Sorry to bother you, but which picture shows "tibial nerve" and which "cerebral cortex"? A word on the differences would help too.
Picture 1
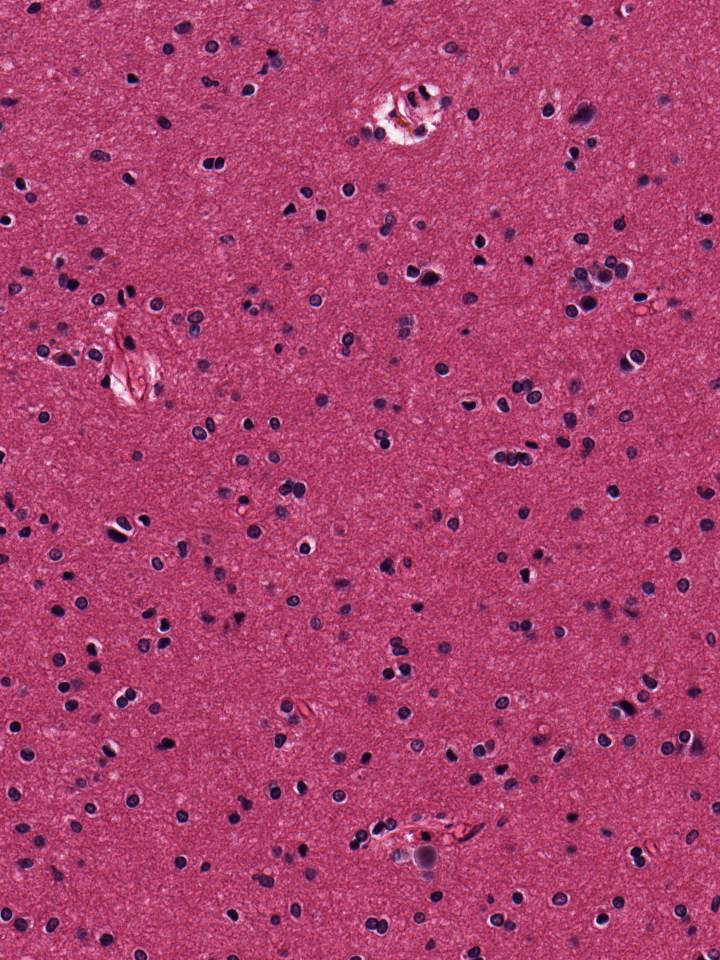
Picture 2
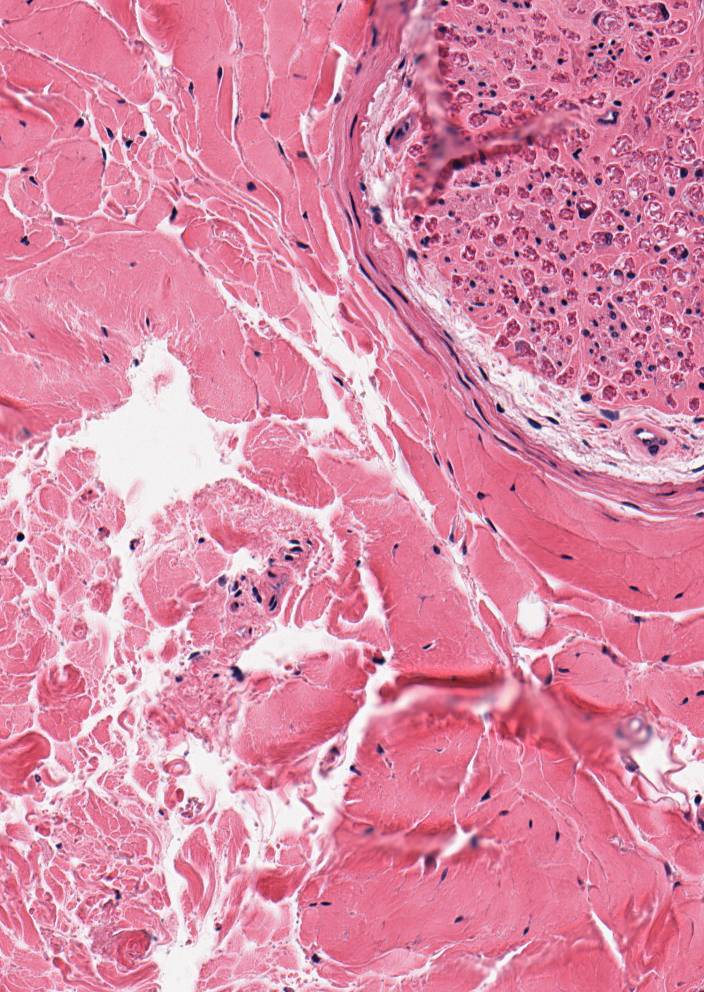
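That first one's cerebral cortex, and the second is tibial nerve. The cortex is a finely granular pink background with small, round, dark nuclei spread fairly evenly, some in twos or threes. Cell borders and cytoplasm mostly don't show, so the nuclei seem to sit right in the pink. The nerve is mostly pink fibre bundles running several ways, with sparse, dark, elongated nuclei. Inside a rounded bundle, small dark nuclei lie among pale pink rounded profiles, and the fibres next to it curve round its outer edge.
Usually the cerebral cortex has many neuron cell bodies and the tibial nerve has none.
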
